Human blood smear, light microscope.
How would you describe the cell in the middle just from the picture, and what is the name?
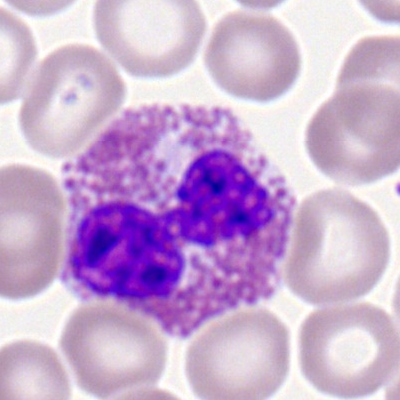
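The nucleus is divided into two lobes, one at the lower left and the other at the upper right. Coarse reddish-pink granules pack the cytoplasm and reach right out to the edge of the cell. This is an eosinophil.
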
